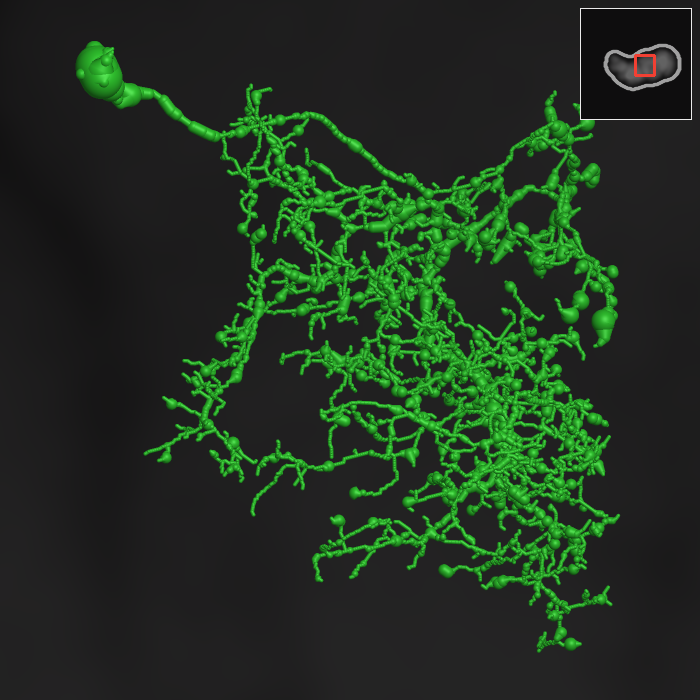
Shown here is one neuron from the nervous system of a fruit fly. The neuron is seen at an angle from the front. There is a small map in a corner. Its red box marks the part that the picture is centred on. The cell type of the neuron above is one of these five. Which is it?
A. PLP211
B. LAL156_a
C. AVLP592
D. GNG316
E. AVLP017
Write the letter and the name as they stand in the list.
E. AVLP017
